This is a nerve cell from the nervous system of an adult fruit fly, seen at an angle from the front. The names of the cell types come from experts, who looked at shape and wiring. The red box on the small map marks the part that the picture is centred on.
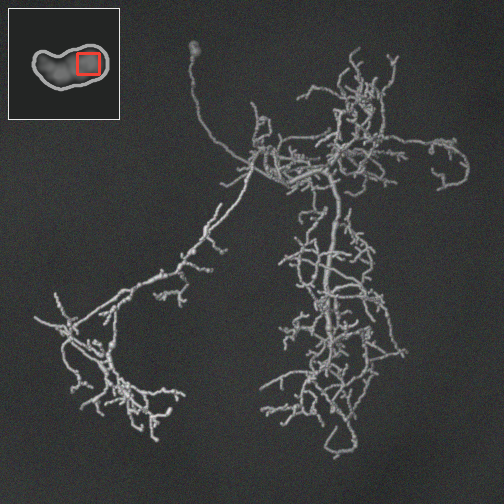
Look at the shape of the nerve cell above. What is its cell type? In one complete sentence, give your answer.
This neuron falls under the cell type AVLP706m.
